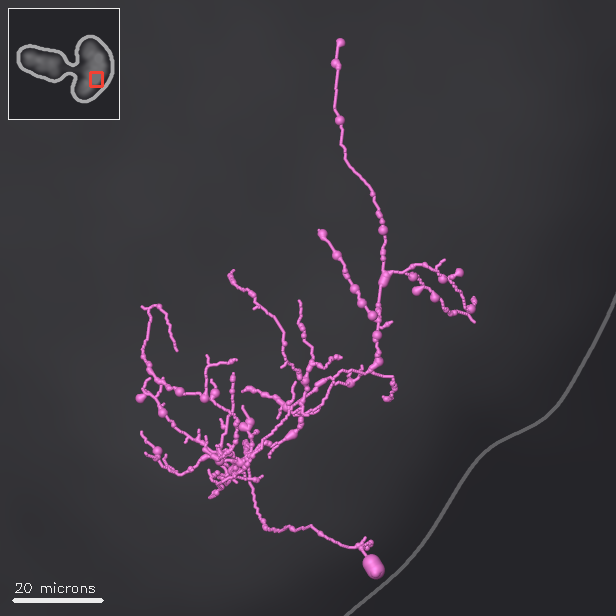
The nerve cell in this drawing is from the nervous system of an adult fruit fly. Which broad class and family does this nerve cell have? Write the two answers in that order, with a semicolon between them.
central-brain intrinsic neuron; hemilineage LHl4_dorsal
